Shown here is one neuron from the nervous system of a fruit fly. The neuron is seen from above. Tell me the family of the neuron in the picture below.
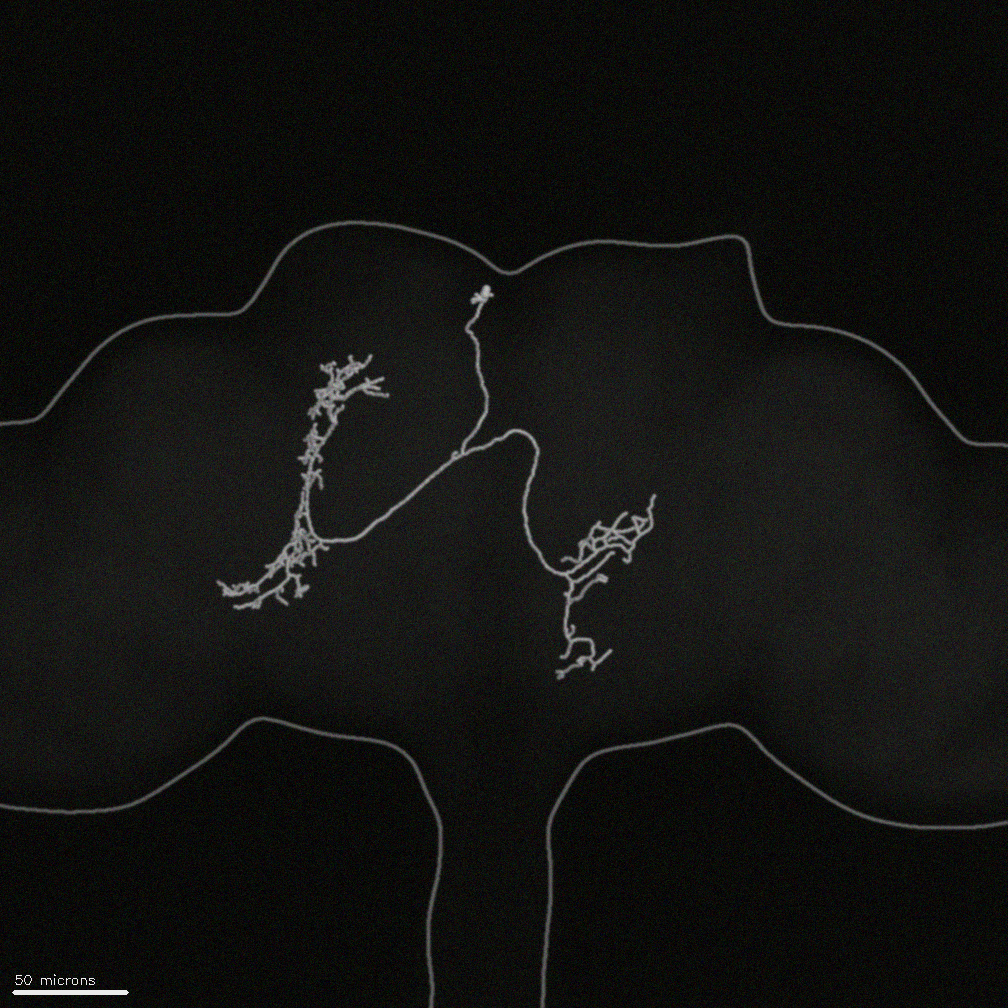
hemilineage WEDd2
